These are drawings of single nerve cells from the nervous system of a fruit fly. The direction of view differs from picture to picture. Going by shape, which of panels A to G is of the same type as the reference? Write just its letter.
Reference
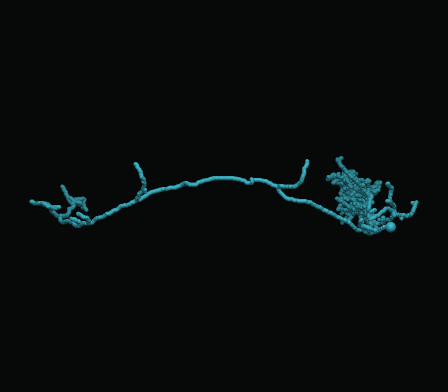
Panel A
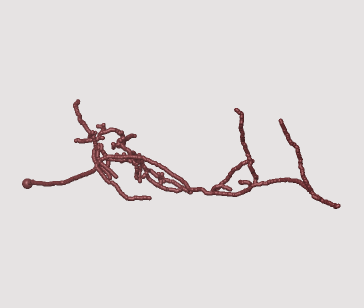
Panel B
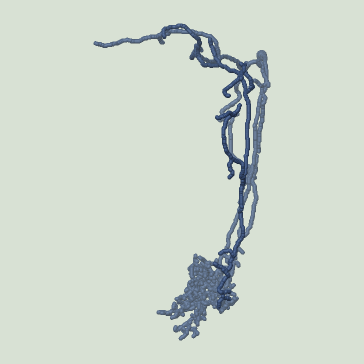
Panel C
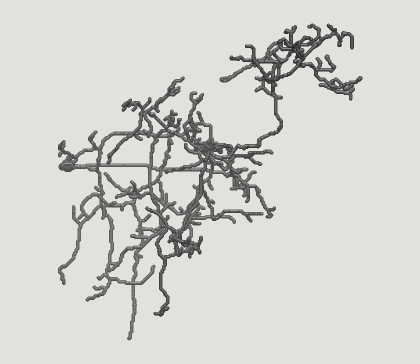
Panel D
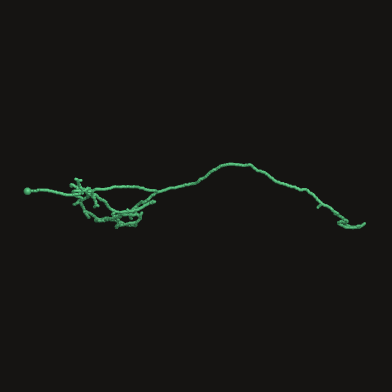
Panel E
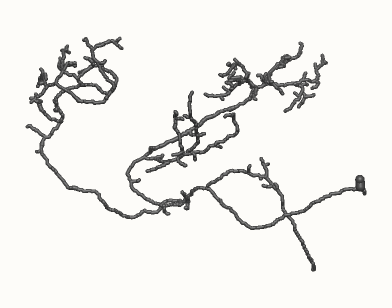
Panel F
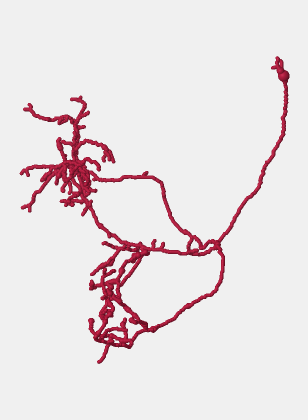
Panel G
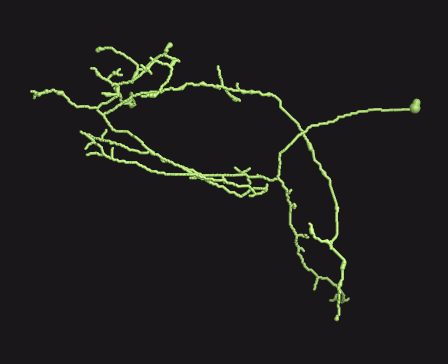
B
